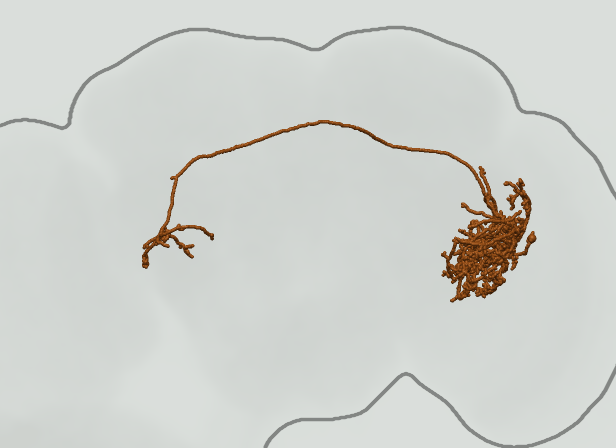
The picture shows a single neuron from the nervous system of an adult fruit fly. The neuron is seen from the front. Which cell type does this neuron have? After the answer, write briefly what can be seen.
The cell type is AVLP112. This is a central-brain intrinsic neuron. The cell body can be seen on the right of the picture. As drawn here it is wider than it is tall.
